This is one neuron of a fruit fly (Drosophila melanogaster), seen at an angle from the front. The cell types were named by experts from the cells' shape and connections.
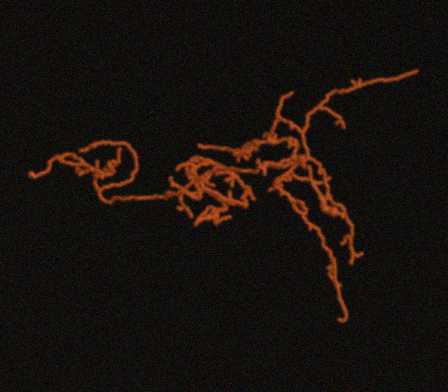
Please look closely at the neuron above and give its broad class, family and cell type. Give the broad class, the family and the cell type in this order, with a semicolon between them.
central-brain intrinsic neuron; class DAN; PAM05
